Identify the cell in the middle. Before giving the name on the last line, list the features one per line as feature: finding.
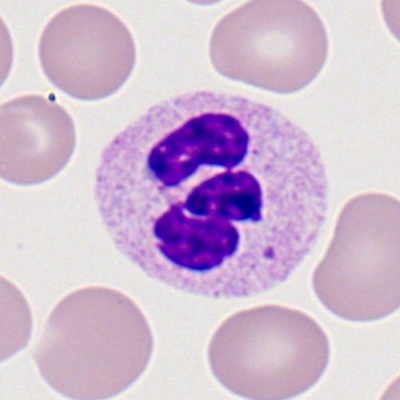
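Outline: round and smooth
Nucleus: three separate lobes
Granules: fine, small and lilac, spread evenly through the cytoplasm
Vacuoles: none in the cytoplasm
Cell: segmented neutrophil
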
